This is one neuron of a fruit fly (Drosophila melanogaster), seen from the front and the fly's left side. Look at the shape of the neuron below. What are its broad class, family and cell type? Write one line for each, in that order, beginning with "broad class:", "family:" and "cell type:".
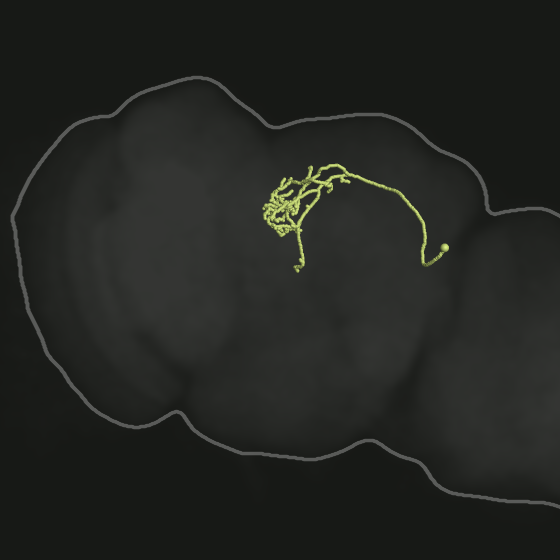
broad class: central-brain intrinsic neuron
family: hemilineage SIPa1_ventral
cell type: CB1361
